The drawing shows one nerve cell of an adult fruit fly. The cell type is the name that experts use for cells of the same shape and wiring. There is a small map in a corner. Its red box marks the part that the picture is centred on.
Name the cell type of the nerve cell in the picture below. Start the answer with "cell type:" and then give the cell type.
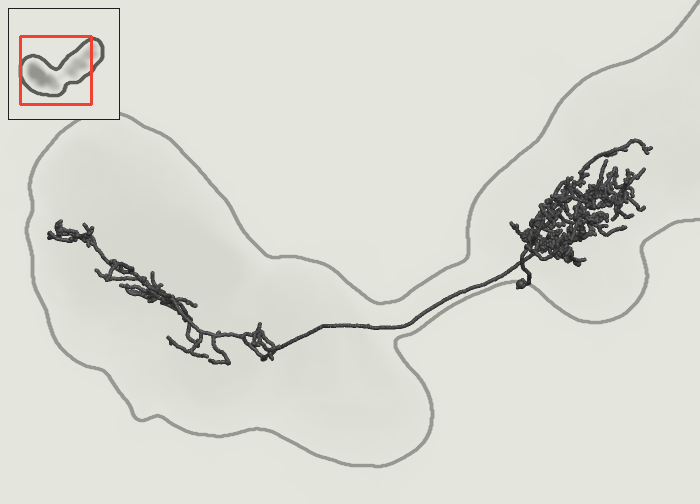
cell type: AN08B020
